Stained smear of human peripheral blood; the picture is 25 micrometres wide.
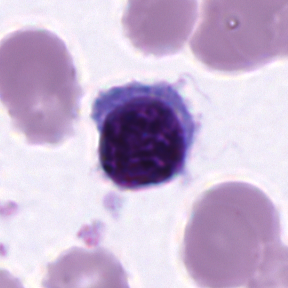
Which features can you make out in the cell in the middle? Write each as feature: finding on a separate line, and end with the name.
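Chromatin: dark purple, coarsely clumped
Cytoplasm: look to the top, where it is widest above the nucleus
Granules: none to be seen
Upper edge: slightly ragged rather than smooth
Name: plasma cell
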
